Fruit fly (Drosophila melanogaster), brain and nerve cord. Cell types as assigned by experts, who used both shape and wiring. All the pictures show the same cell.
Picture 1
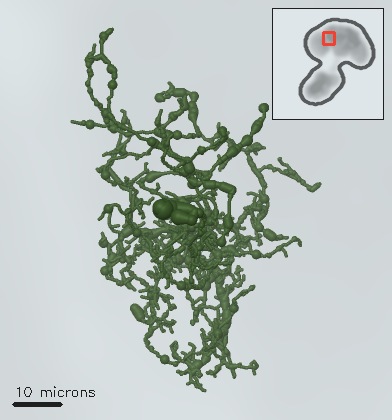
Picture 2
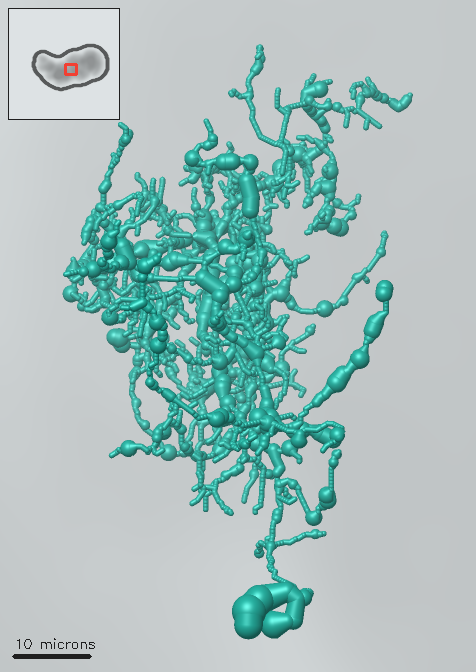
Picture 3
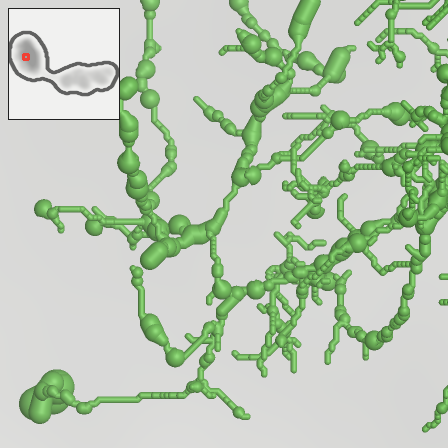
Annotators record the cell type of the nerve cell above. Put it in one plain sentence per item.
The cell type is CB1340.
